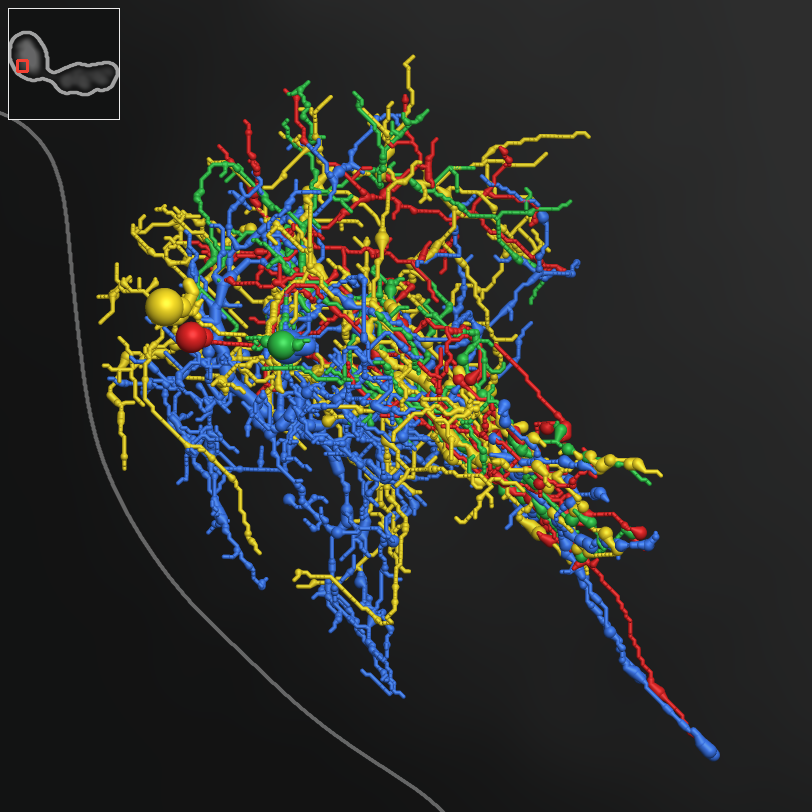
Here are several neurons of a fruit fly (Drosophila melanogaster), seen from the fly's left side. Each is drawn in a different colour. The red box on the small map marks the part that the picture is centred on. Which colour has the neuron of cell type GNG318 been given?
green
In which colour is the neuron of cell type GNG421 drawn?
red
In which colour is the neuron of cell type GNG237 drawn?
yellow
